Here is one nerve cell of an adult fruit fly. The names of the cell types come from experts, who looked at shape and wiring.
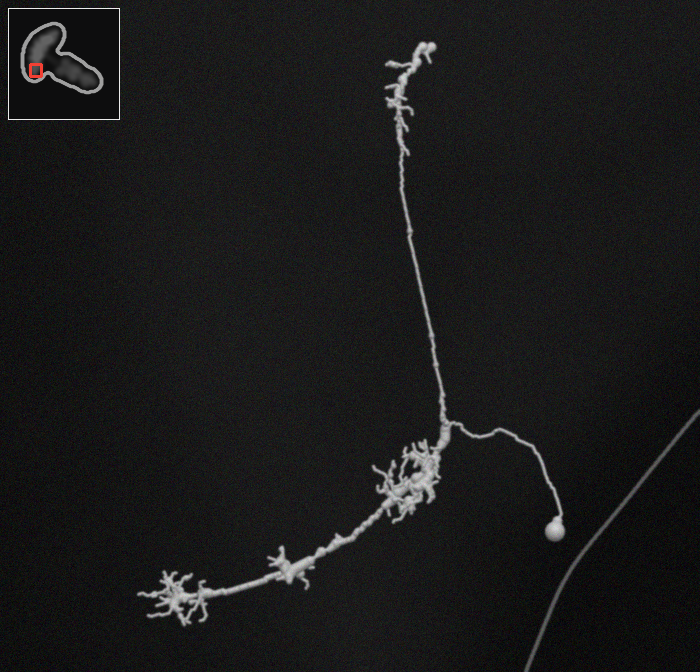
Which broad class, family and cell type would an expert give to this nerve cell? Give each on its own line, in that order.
optic-lobe intrinsic neuron
T
T2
